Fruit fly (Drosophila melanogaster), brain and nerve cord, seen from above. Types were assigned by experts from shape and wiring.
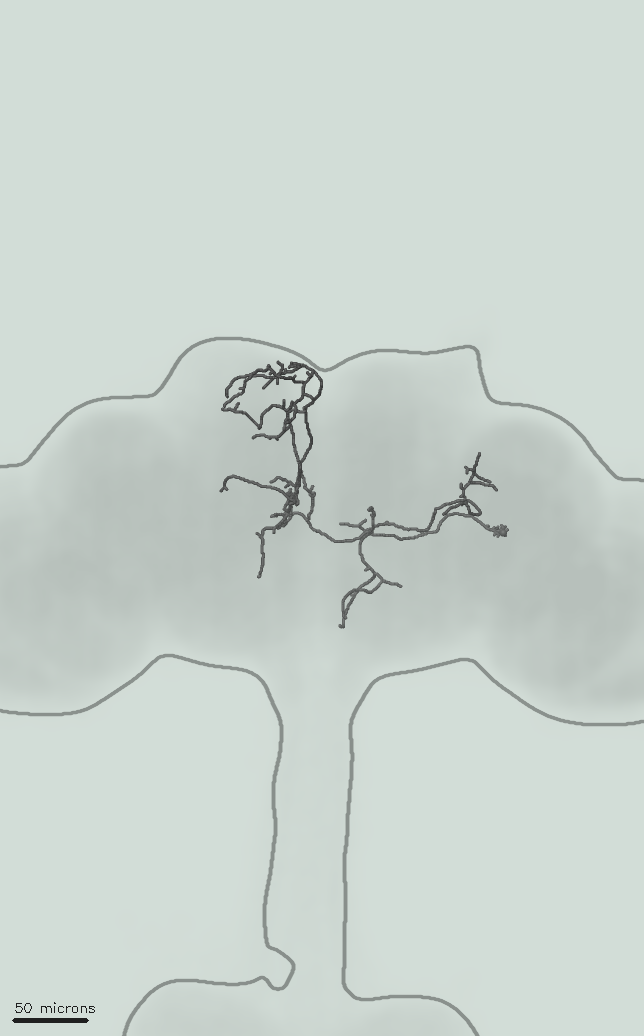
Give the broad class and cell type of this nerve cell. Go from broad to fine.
central-brain intrinsic neuron; GNG587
